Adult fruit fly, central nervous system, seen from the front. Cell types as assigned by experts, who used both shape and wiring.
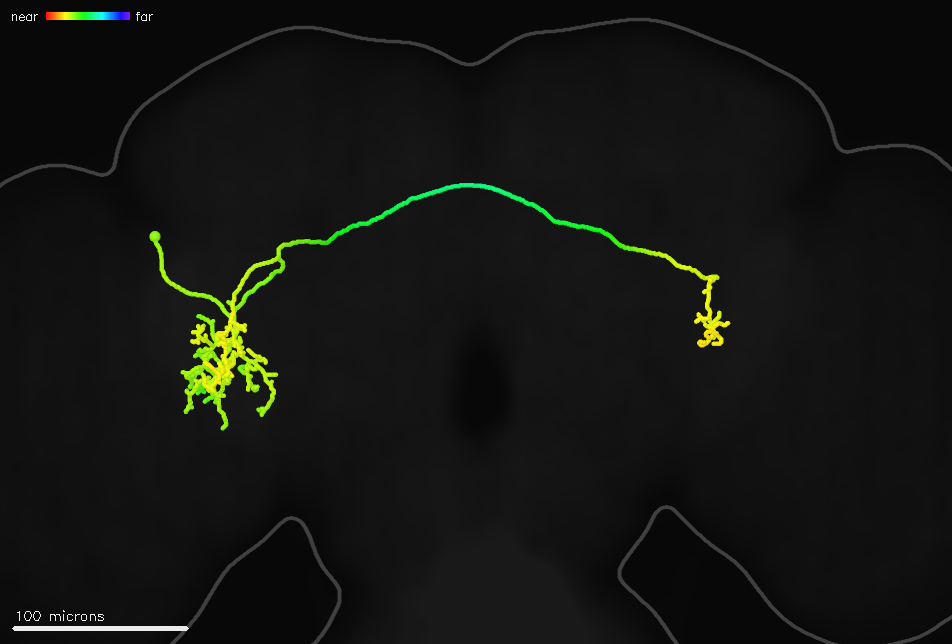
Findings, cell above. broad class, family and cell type: central-brain intrinsic neuron; hemilineage VLPl2_medial; AVLP194_b2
